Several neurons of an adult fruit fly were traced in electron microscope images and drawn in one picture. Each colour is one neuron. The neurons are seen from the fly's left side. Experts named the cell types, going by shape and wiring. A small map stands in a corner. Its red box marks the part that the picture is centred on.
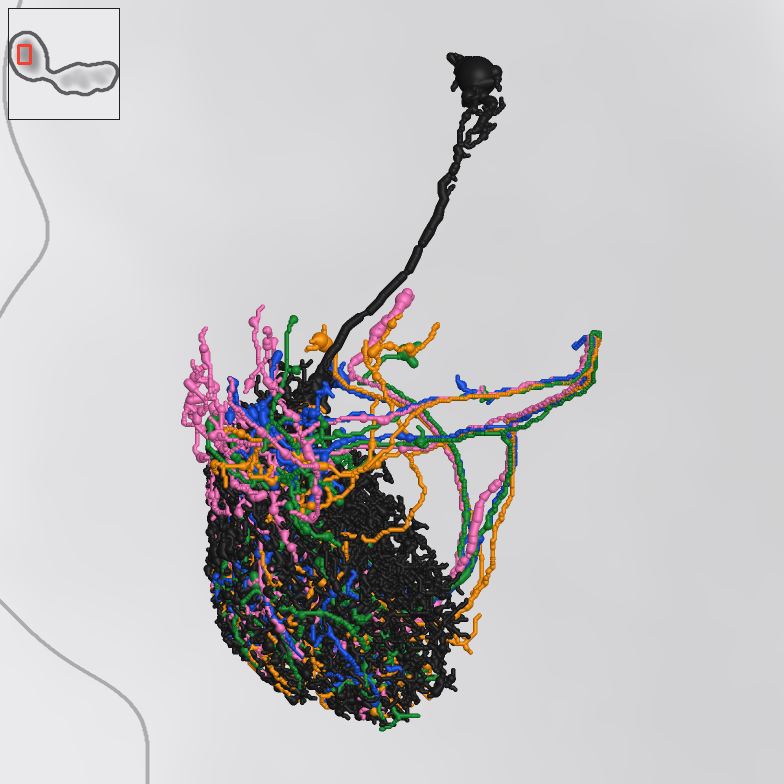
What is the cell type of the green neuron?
AVLP261_a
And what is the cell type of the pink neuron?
AVLP261_b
